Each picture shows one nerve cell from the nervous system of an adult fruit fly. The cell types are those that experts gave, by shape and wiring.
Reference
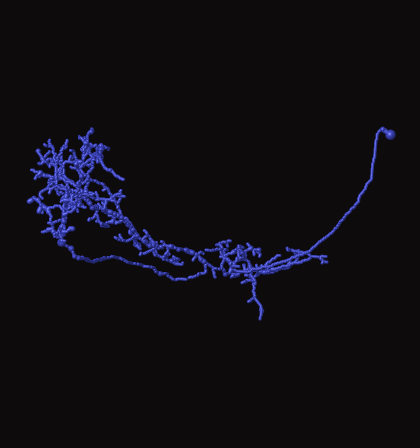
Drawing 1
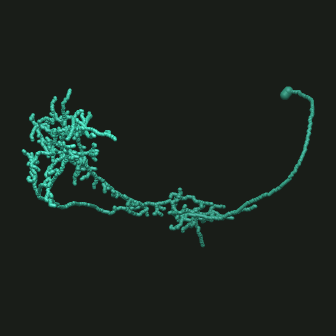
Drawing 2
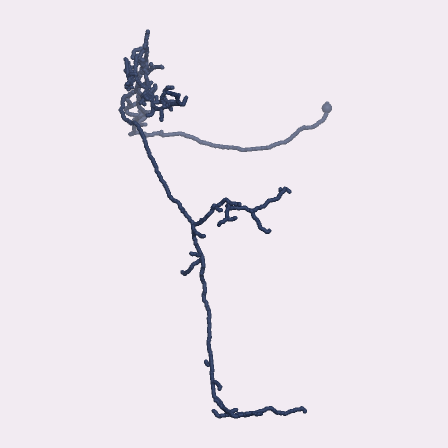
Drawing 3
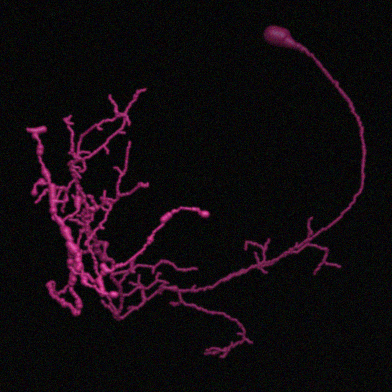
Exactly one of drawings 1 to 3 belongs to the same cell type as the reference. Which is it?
1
